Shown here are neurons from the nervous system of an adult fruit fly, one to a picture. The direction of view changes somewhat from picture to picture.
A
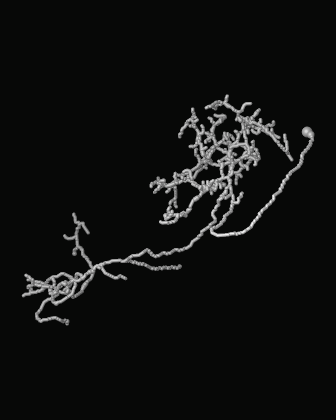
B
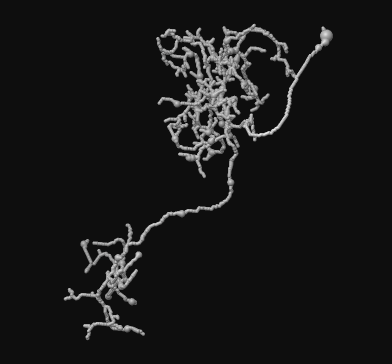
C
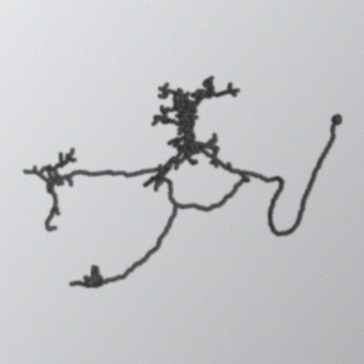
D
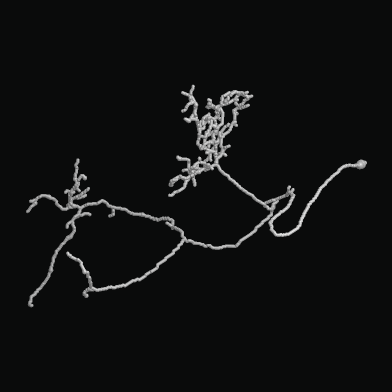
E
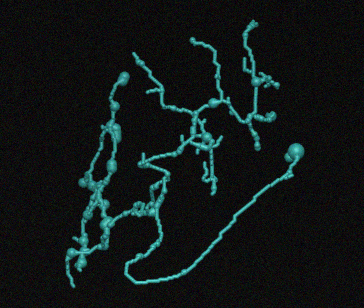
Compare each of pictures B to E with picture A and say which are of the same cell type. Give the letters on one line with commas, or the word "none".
B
